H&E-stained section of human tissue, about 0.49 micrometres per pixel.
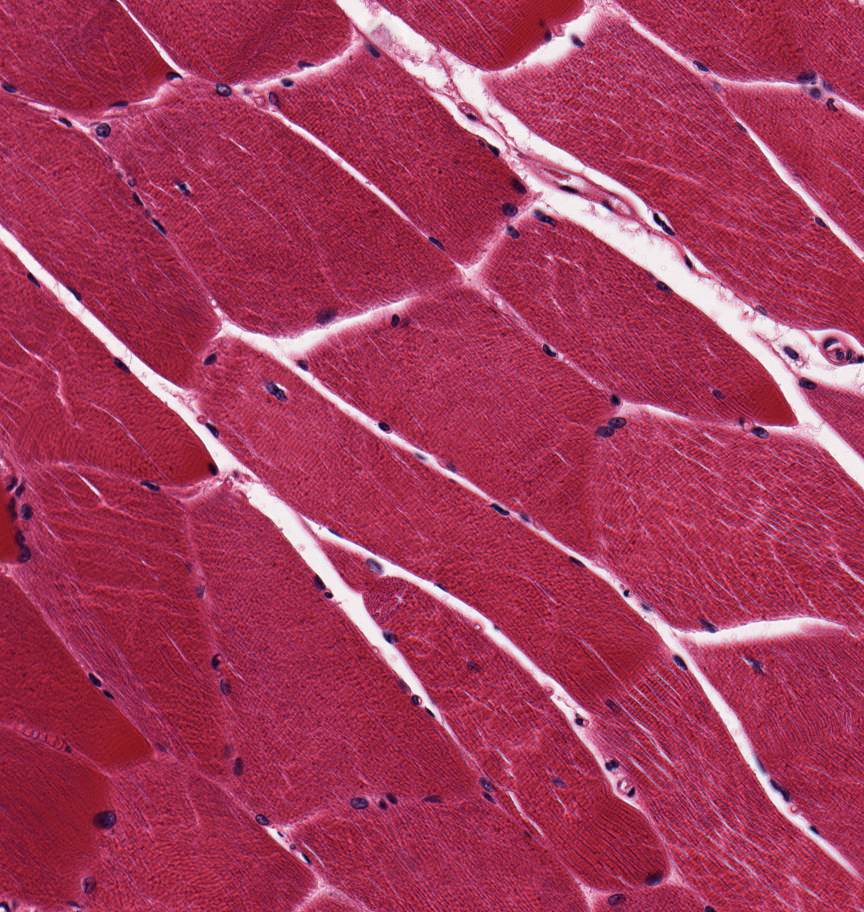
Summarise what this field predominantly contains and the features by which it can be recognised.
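The field shows skeletal muscle. First, long parallel fibres run diagonally, upper left to lower right. Second, fine cross-striations mark them. Third, dark, flattened nuclei lie at fibre edges, not centres. Fourth, the cytoplasm is deep pink-red.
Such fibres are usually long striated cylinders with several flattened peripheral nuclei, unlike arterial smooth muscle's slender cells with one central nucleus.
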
